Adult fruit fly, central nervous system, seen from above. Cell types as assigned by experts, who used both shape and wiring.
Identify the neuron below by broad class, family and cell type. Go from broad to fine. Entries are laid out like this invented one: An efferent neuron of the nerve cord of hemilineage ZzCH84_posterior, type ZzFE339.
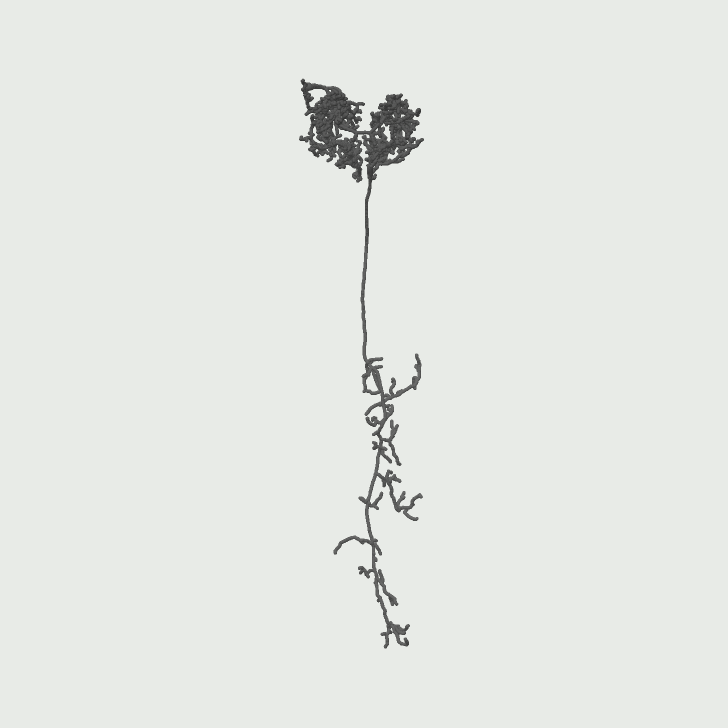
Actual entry: A descending neuron of hemilineage MD3, type DNge129.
